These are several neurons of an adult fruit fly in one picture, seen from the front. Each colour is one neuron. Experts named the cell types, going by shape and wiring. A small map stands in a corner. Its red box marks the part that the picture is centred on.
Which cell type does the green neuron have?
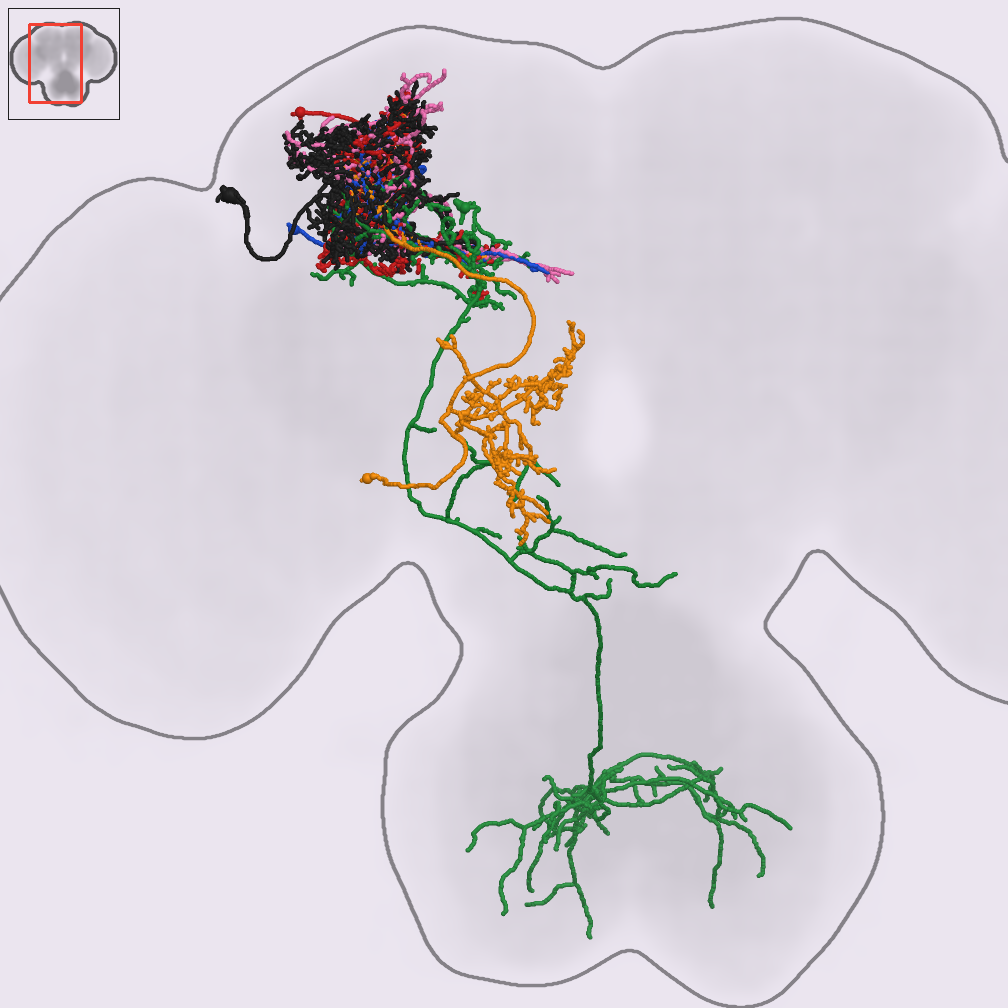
DNpe006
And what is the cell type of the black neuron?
SLP056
